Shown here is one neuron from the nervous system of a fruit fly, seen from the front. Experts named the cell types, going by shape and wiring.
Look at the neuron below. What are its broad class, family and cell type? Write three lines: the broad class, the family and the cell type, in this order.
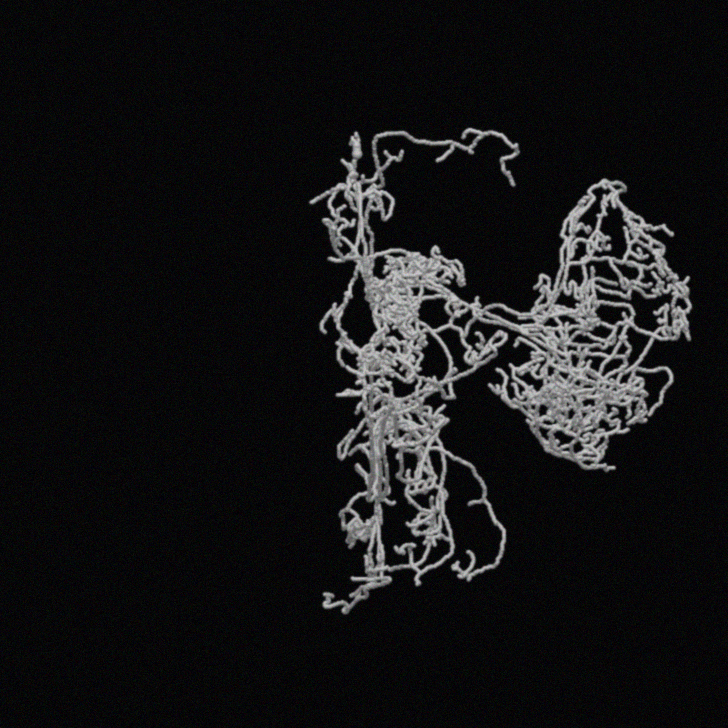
descending neuron
DNc
DNc01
